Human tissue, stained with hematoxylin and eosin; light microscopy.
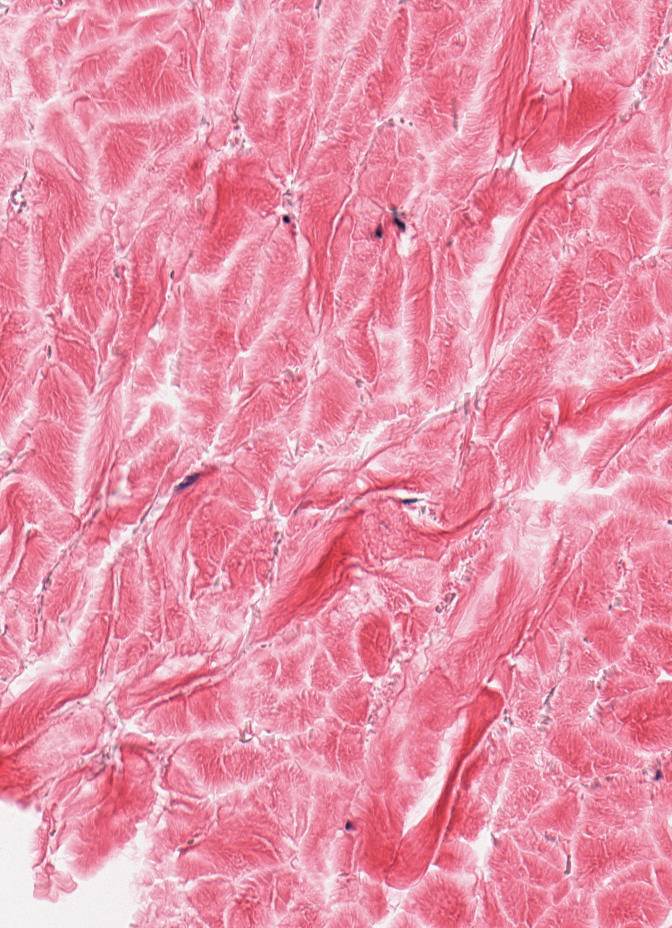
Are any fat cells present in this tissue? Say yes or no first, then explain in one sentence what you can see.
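No. No epithelium, glands or fat cells are present anywhere in the field.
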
